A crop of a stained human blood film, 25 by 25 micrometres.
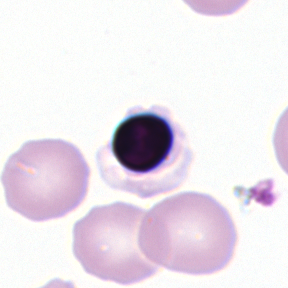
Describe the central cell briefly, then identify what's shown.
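The nuclear chromatin is dense and dark purple-black, showing almost no visible structure. The nucleus is positioned toward the upper side of the cell, and most of the cytoplasm lies beneath it. The cytoplasm contains no granules. A small, separate purple clump is present to the lower right of the cell. The cell is a normoblast.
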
